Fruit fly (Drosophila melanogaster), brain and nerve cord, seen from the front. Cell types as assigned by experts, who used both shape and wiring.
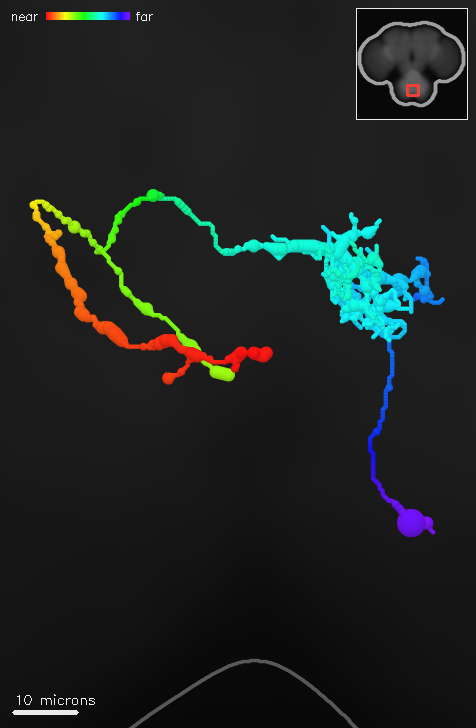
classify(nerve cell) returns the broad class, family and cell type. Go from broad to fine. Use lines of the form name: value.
broad class: nerve-cord intrinsic neuron
family: hemilineage 10B
cell type: IN10B028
